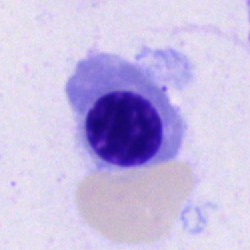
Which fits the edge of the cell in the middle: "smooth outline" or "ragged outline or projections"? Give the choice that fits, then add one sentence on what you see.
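Ragged outline or projections. The cell outline is irregular rather than smoothly round.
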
